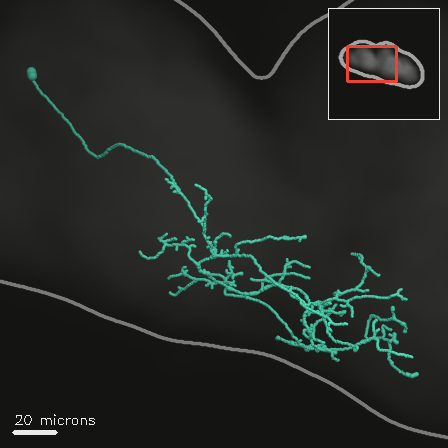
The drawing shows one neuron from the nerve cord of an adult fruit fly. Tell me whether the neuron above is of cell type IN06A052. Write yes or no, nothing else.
no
